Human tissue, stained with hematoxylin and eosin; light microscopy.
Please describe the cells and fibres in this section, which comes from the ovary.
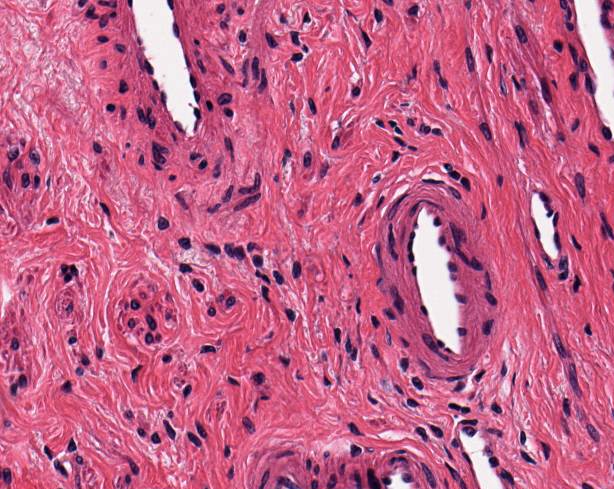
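Almost the whole field is dense collagenous connective tissue, deeply eosinophilic, with small, dark, elongated spindle-shaped nuclei scattered through it. The vessel here has a wall built from several concentric layers of smooth muscle cells, whose nuclei are elongated. Fat cells are absent from the field.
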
